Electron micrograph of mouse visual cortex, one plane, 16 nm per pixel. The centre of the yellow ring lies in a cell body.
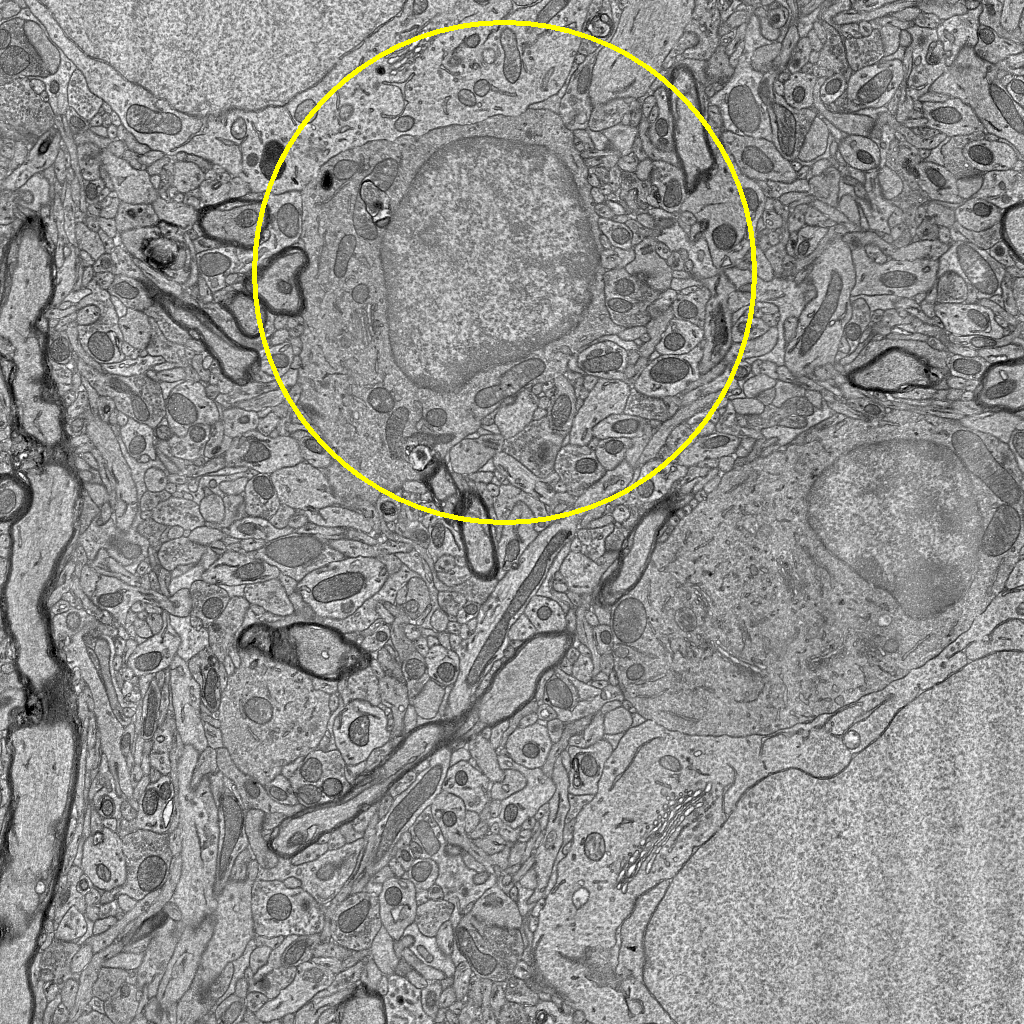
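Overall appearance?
Large, rounded but somewhat angular nucleus, wholly within the ring. Cytoplasmic rim wider on the left of the nucleus than on the right.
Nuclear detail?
Envelope smooth, no deep infoldings. Chromatin finely mottled throughout, no large dark clumps.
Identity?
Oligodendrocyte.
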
